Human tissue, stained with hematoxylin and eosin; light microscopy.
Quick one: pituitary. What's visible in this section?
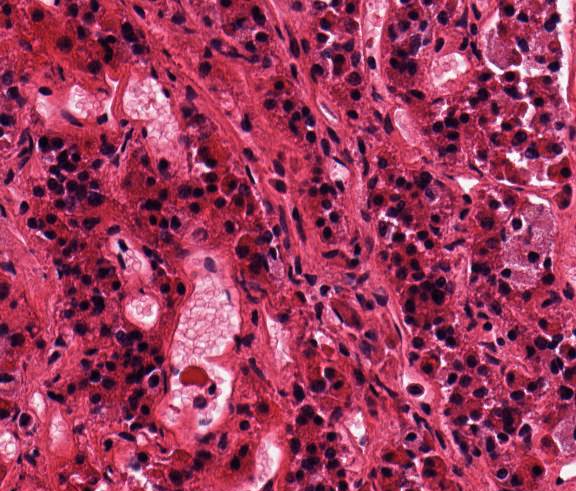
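Mostly I'm seeing packed cells with abundant granular cytoplasm that stains deep pink, and their nuclei are small, round and darkly stained. Scattered among them are clusters with pale, finely vacuolated, foamy cytoplasm, the largest in the lower left centre. Fat cells are absent from the field.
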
